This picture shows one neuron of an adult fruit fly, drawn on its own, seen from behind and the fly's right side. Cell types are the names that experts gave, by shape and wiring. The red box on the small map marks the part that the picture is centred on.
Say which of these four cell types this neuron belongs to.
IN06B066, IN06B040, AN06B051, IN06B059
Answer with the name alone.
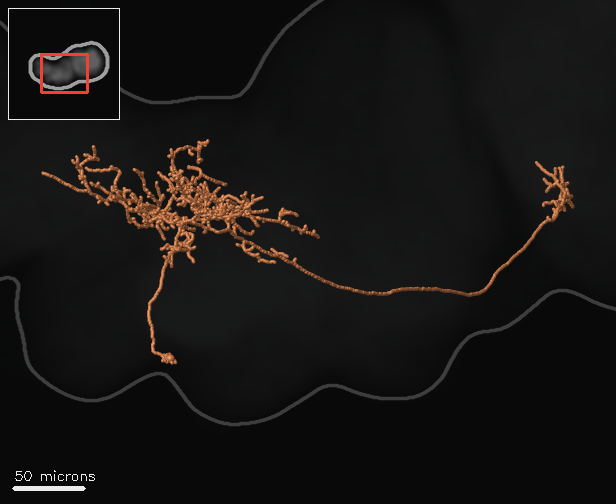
AN06B051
